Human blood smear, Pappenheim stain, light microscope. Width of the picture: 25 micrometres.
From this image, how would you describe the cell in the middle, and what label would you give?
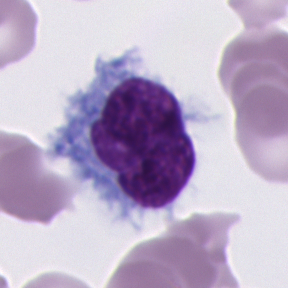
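Around the border I can make out many fine, hair-like cytoplasmic projections, a whole fringe of them. Overall, the outline is irregular rather than round. The cytoplasm looks pale blue, and I see no granules in it. Naming it now: the cell in the middle is a hairy cell.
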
